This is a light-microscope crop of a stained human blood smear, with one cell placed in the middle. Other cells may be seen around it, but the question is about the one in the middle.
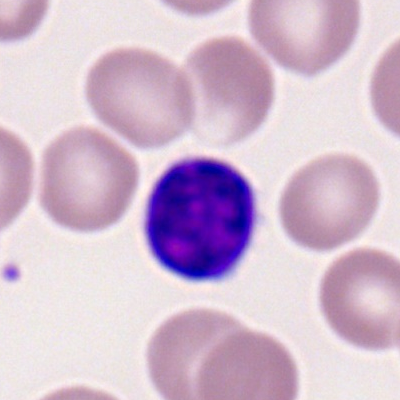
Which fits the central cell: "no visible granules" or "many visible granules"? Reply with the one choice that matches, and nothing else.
No visible granules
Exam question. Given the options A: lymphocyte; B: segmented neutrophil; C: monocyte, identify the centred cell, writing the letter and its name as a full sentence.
Since the middle cell is a lymphocyte, option A is the right one.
